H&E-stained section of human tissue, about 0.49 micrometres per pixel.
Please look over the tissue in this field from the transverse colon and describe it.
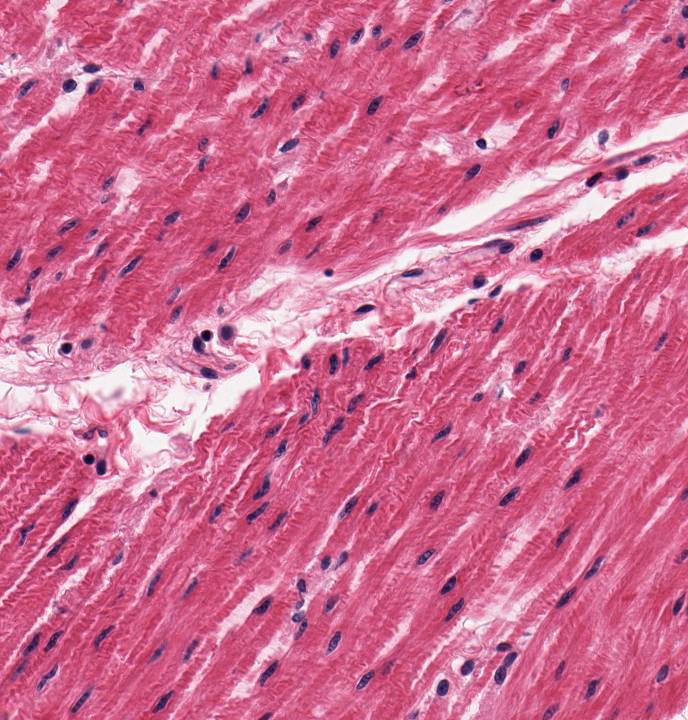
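Look at the muscle fibres: their nuclei lie one by one in the centre, oval and stretched along the fibre's length. The fibre cytoplasm stains a deep eosinophilic pink. Now follow the connective tissue band, where small round, dark nuclei are scattered, mostly in its left half.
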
